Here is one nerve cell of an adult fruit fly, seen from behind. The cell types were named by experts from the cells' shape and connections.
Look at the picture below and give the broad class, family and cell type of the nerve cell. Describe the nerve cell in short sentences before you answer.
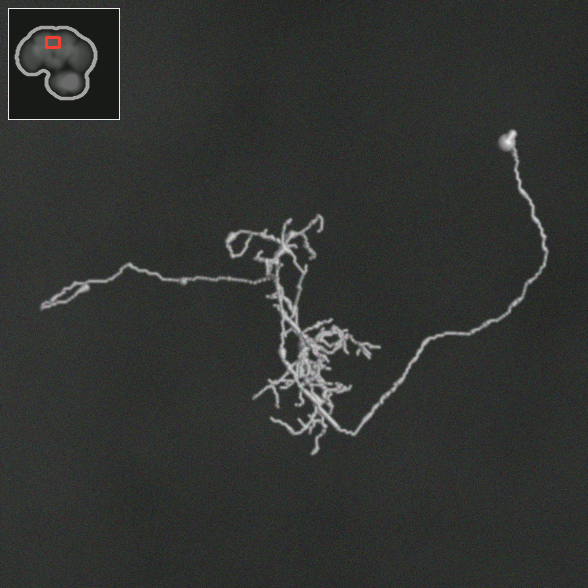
Its cell body lies at the upper right of the picture. The picture shows dozens of branch ends. This is a central-brain intrinsic neuron. Its family is called class CX. Its cell type is FC3_c.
